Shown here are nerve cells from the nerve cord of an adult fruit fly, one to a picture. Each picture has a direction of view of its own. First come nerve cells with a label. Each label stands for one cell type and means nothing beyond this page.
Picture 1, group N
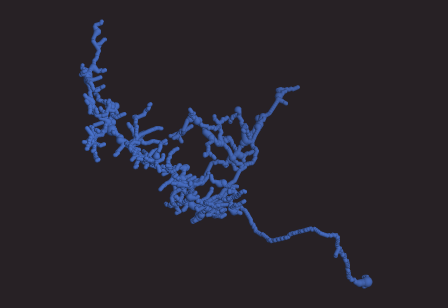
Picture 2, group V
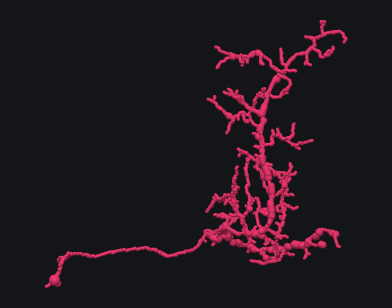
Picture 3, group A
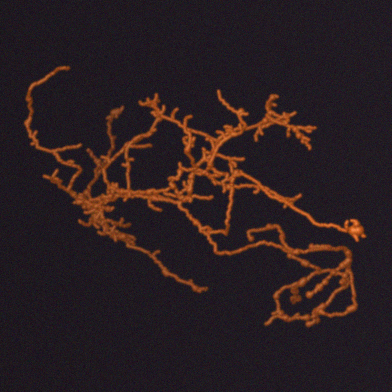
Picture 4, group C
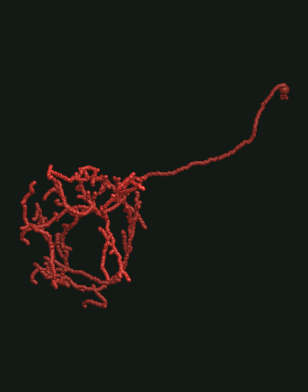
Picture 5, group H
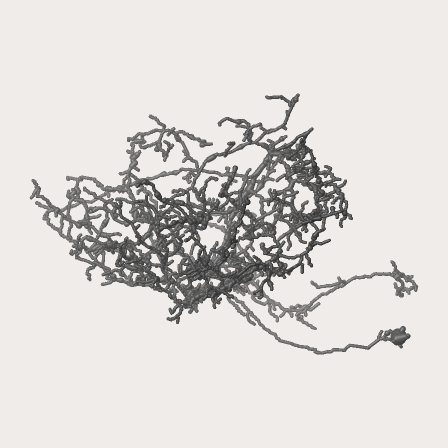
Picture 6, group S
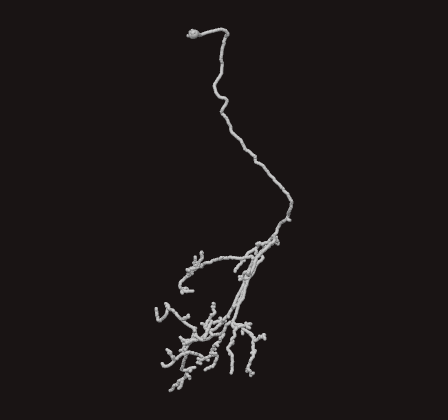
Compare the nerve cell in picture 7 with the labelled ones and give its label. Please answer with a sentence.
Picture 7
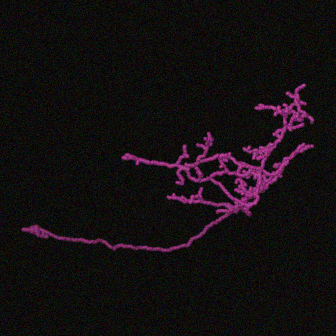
It belongs to group N.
